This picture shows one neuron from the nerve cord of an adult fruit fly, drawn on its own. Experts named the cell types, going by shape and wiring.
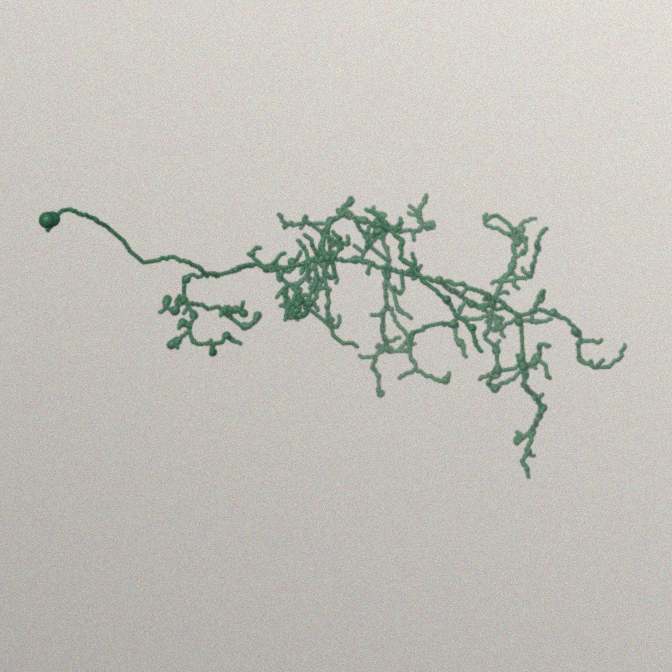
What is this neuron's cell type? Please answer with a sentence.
The cell type is IN16B083.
